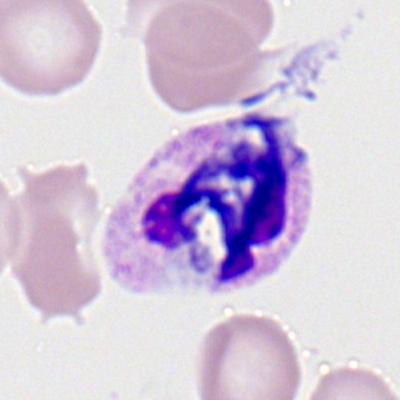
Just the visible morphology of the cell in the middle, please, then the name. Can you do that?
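A curved, twisted band of nucleus wraps around a pale central gap. Its chromatin is dark purple and coarsely clumped. The cytoplasm is abundant and pale lilac-pink, with fine pink-violet granules scattered through it. The cell is a segmented neutrophil.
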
